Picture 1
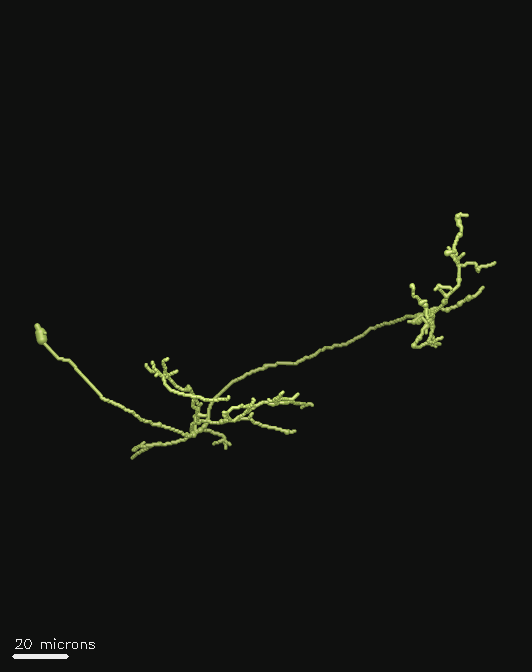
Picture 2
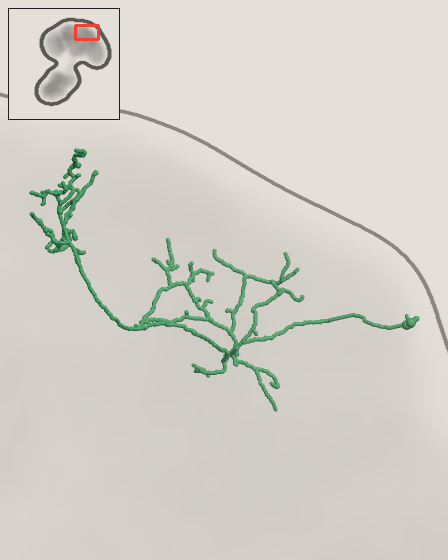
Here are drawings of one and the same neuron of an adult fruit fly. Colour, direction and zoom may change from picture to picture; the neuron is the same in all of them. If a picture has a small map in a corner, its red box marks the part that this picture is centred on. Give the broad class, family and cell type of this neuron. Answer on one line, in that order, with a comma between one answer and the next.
central-brain intrinsic neuron, hemilineage SLPpl1, CB3252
